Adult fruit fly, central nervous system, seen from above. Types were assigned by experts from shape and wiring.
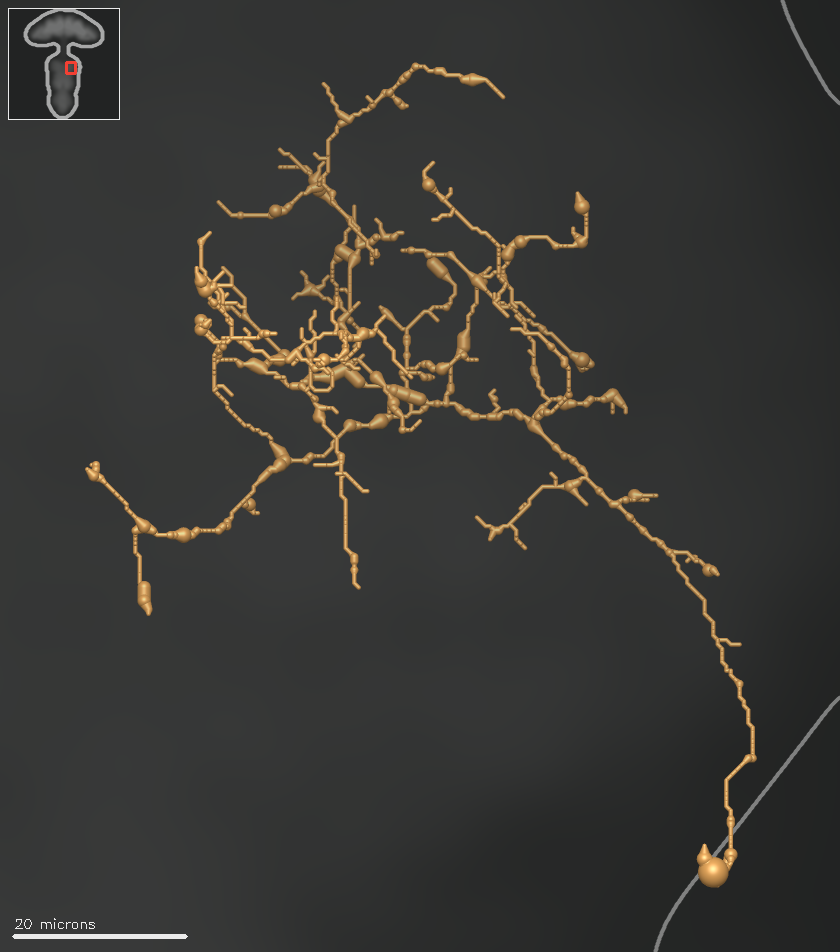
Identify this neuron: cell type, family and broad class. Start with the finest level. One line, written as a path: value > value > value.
IN20A.22A085 > hemilineage 20A.22A > nerve-cord intrinsic neuron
